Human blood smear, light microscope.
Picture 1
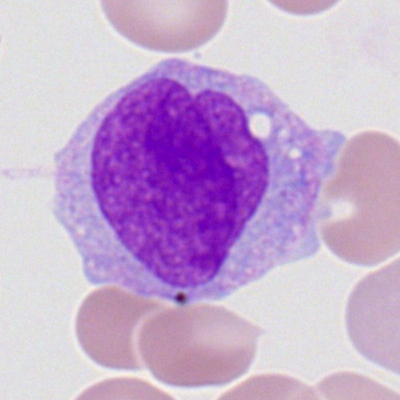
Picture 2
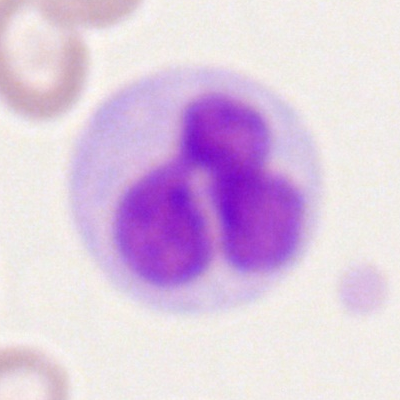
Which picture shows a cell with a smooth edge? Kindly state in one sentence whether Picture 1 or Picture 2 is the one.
In picture 2, the cell's outline is smooth, without projections.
